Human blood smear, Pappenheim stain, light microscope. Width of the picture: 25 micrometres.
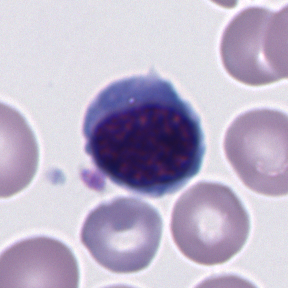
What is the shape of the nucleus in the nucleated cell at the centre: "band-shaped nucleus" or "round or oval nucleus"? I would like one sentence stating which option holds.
Round or oval in outline, the nucleus forms a single compact mass.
